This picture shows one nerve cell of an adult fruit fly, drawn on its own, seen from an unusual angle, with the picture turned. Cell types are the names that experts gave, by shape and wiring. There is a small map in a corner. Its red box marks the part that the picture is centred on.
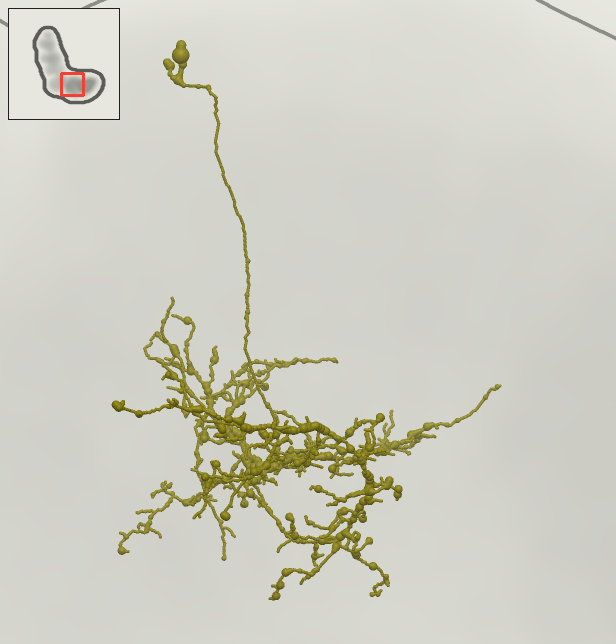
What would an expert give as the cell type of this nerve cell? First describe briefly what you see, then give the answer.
The picture shows dozens of branch ends. As drawn here it is taller than it is wide. It is a central-brain intrinsic neuron. The cell type is LAL302m.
